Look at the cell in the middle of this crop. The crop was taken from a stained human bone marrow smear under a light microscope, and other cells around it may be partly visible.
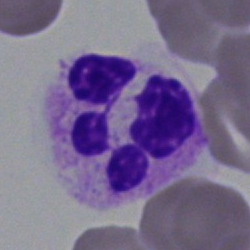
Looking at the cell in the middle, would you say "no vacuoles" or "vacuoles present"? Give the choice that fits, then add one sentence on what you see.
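No vacuoles. No vacuoles are seen in the cytoplasm.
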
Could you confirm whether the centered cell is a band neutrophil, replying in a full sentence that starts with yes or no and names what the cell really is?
No, a band neutrophil is not what the central cell is; it is a segmented neutrophil.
